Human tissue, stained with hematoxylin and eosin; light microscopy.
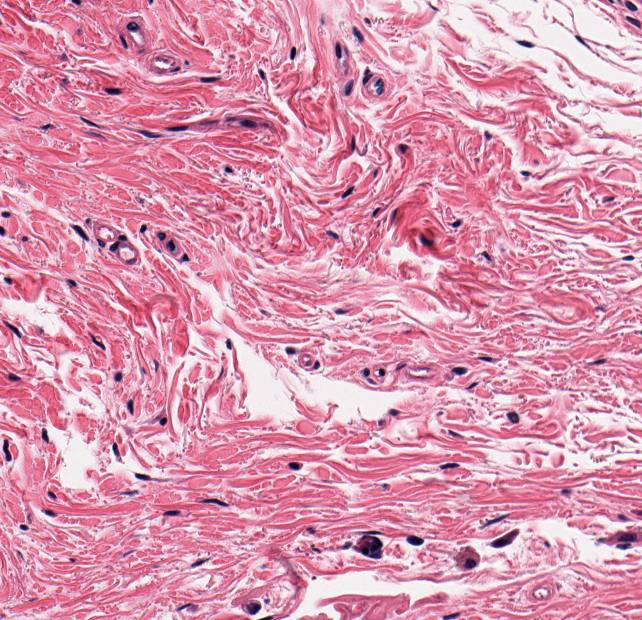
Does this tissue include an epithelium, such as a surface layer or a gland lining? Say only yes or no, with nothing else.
No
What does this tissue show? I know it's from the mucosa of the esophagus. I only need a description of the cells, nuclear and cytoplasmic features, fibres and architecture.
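Lower half: wavy collagen bundles, running mainly horizontally. Upper half: collagen bundles more swirled and interwoven. Fibroblasts sparse between bundles; nuclei small, dark, elongated. No fat cells.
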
